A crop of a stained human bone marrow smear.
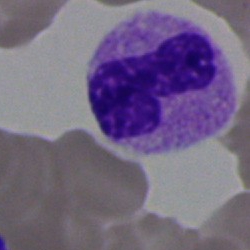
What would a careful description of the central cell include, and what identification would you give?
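Looking closely, the nucleus runs diagonally from lower left to upper right. Its chromatin is dark purple and coarsely clumped. Around it is a fair amount of pale lilac cytoplasm, with fine, faint purple granules spread evenly through it. So, this is a band neutrophil.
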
